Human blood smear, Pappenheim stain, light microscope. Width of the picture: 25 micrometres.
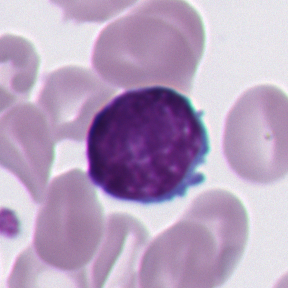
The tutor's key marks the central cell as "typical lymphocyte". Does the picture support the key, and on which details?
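Outline nearly round. Nucleus fills almost the whole cell; chromatin dense, dark purple, with small paler patches. Thin cytoplasmic rim, mostly along the lower right edge, without granules; small irregular projections from the lower right border.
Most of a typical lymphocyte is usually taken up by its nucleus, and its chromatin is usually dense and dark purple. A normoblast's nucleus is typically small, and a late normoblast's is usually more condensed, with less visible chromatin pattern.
The large nucleus and visible paler chromatin patches count against normoblast. Verdict: typical lymphocyte fits.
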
